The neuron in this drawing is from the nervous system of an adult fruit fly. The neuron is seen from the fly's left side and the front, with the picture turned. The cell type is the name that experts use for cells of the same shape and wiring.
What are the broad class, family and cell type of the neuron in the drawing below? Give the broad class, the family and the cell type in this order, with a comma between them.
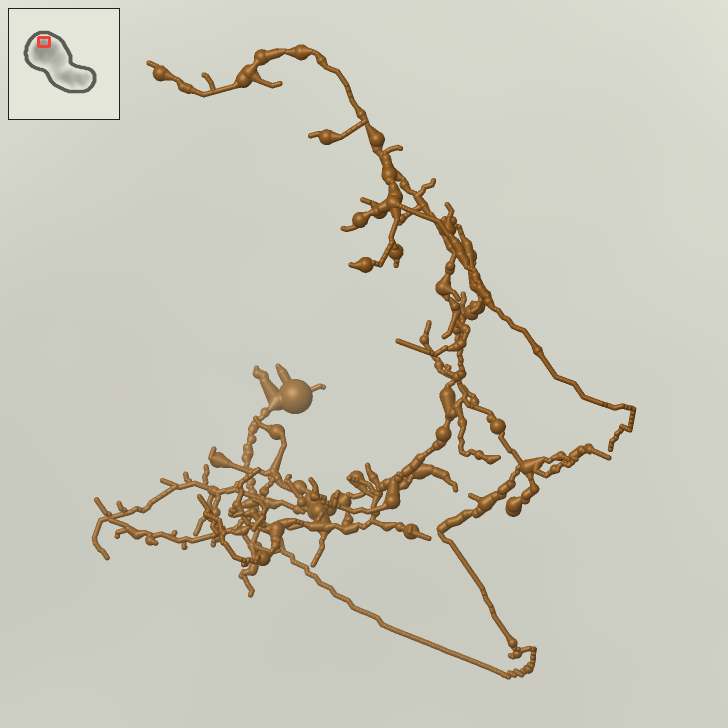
central-brain intrinsic neuron, hemilineage SLPp&v1_posterior, LHPV4b3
